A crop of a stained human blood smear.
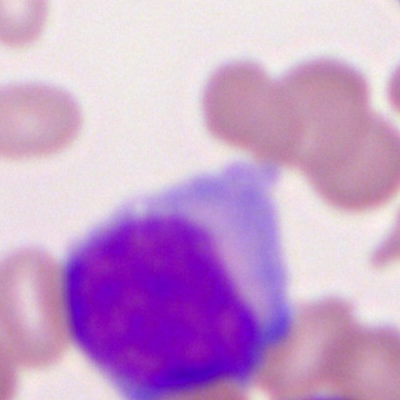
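Myeloblast occupying the middle of the smear. Its nucleus sits off-centre toward the lower left and stains deep purple throughout, with small paler patches. Pale blue cytoplasm surrounds it, forming its widest rim on the upper-right side of the nucleus.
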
